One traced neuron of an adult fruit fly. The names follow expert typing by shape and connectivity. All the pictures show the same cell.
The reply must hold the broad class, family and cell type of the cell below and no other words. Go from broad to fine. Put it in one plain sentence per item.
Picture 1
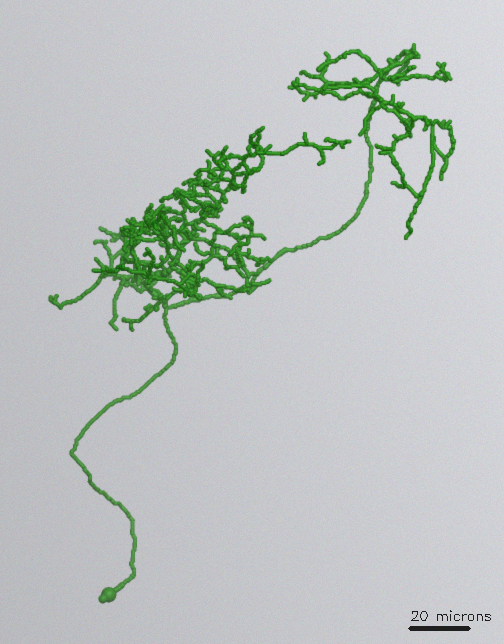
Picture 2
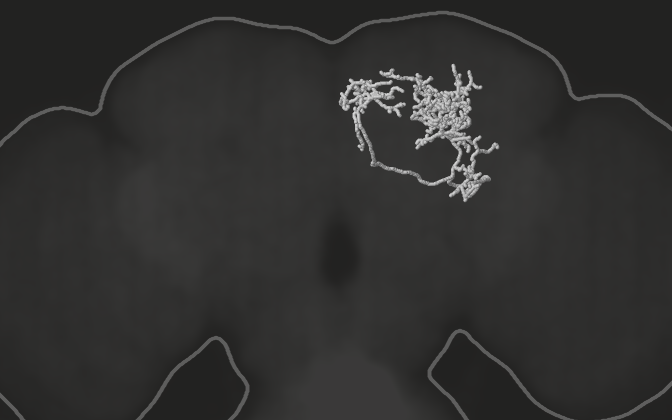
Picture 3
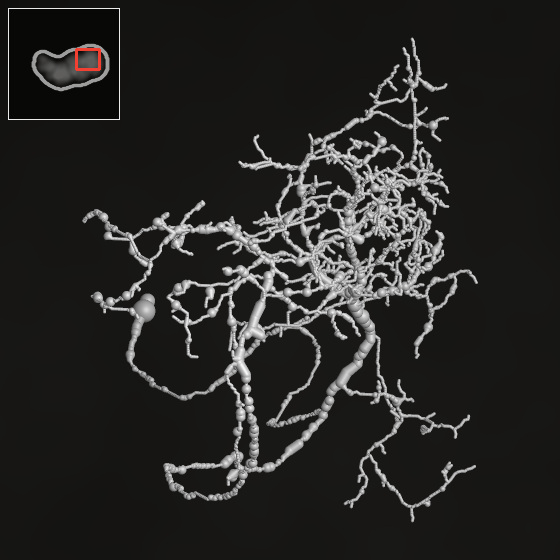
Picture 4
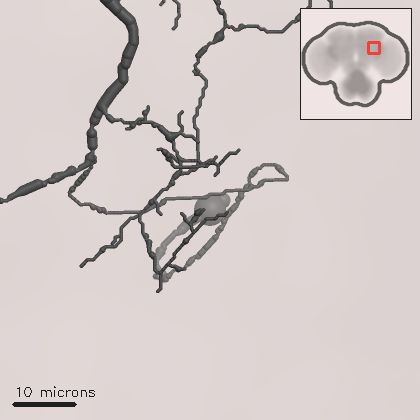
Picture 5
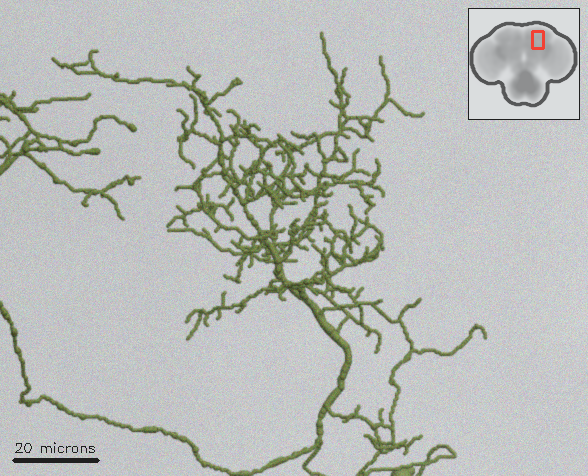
A central-brain intrinsic neuron of hemilineage VLPl&p1_posterior, type SMP555.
